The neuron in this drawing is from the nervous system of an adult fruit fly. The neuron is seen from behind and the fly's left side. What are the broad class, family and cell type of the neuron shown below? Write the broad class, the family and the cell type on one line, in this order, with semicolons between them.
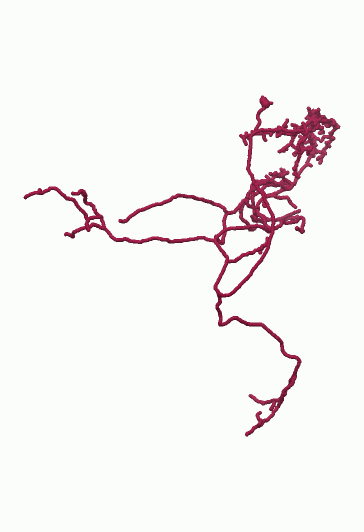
central-brain intrinsic neuron; CRZ; CRZ02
